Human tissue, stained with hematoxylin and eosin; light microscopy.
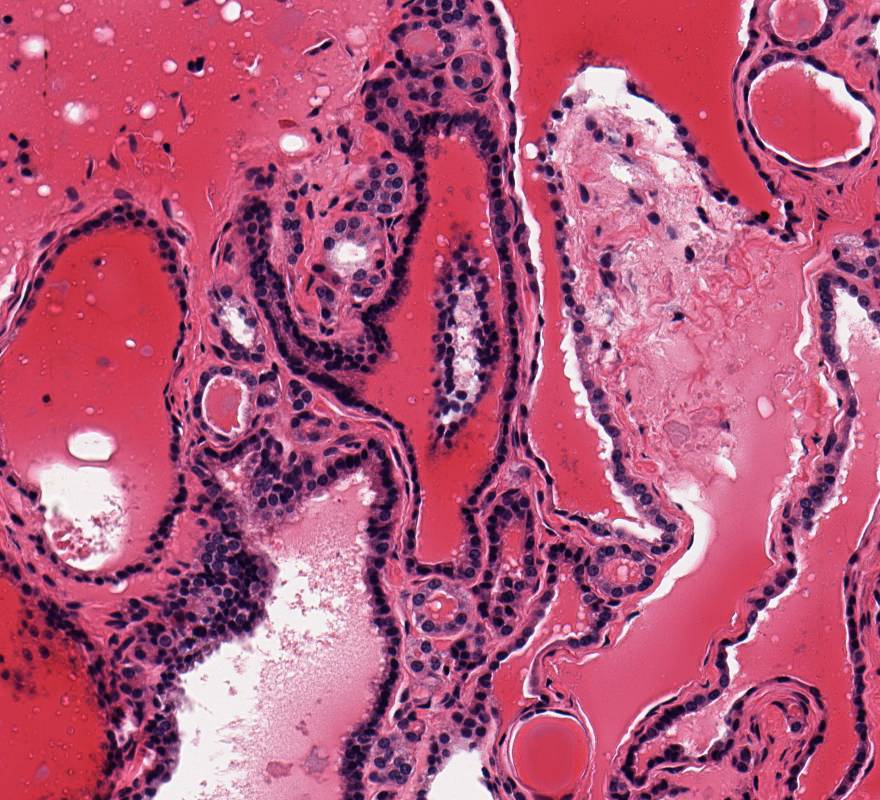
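Thyroid: large dilated spaces filled with homogeneous deep pink material, separated by thin partitions, take up most of the field. A single layer of flattened to low cuboidal cells lines them; notice their small, round, uniformly dark nuclei and scant cytoplasm. At lower left, the lining cells crowd into a band several nuclei thick.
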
